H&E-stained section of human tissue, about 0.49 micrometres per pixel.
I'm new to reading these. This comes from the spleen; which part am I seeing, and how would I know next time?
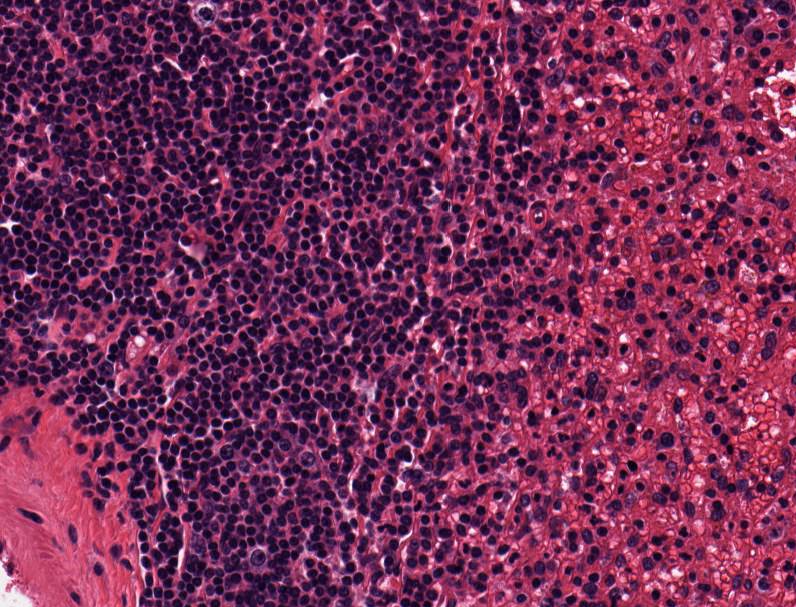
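The field is white pulp. Left two-thirds: dense dark purple sheet of closely packed cells, mainly small lymphocytes with round, dense dark nuclei and very scant cytoplasm.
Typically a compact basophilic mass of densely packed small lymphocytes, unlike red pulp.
Right third: paler pink zone; cells with abundant pink, finely vacuolated cytoplasm around round nuclei. Transition gradual and irregular, not a sharp straight line.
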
